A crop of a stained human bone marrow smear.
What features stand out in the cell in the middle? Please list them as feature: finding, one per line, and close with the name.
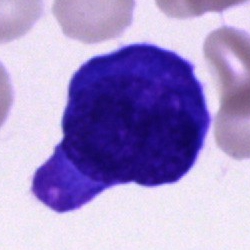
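Projection: a single tongue-like one, from the lower left.
Its colour: paler violet-blue than the main body, I'd say.
Main body: deep blue-purple throughout, only faint paler flecks.
Spot: small, pinkish-purple, in the projection near its tip.
Name: blast.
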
